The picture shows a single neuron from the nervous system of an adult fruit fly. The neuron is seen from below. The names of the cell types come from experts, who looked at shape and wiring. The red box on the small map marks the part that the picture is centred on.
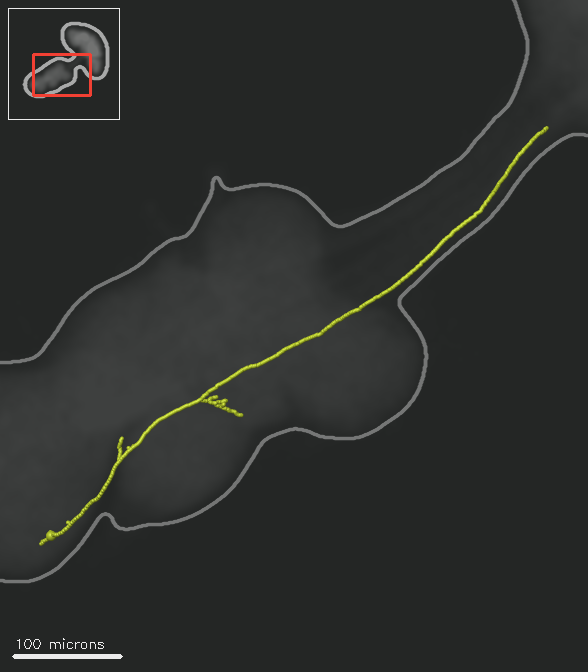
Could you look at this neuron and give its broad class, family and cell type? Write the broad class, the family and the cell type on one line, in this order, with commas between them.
sensory neuron ascending to the brain, class mechanosensory proprioceptive, SApp01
